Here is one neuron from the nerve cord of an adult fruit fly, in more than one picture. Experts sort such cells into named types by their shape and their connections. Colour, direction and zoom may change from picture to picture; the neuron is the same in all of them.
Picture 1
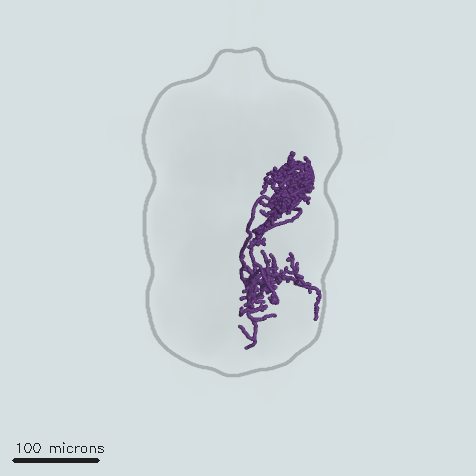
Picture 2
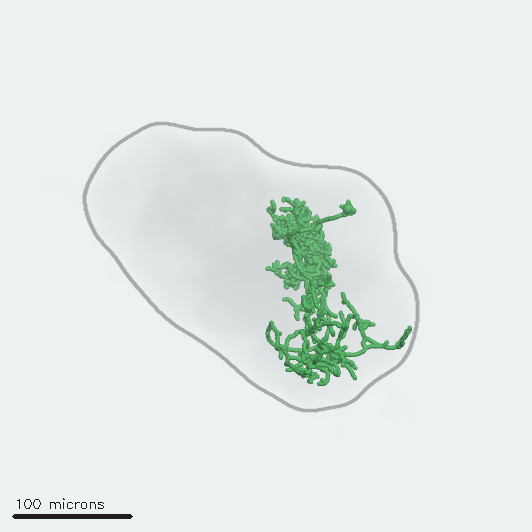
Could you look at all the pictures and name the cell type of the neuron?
IN12A005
